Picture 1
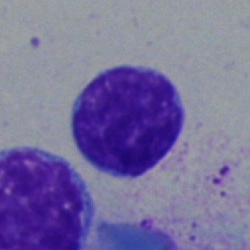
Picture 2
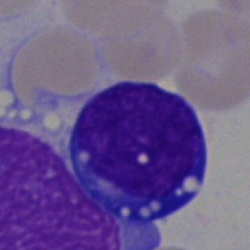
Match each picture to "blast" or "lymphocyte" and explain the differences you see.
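The lymphocyte is the first picture, the blast the second. They have a fair bit in common: both are round with a smooth outline, and neither shows any granules in the cytoplasm.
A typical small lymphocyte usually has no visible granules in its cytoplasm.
Both also keep their cytoplasm to a thin band. In the lymphocyte it's a very thin rim, best seen on the left; in the blast the nucleus fills most of the cell and leaves a narrow rim, widest along the lower edge.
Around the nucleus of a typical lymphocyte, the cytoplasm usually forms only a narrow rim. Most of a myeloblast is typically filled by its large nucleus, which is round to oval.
Where they part is colour: the lymphocyte's rim is pale blue, while the blast's cytoplasm stains a deep blue.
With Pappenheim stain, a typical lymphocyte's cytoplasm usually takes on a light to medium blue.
The blast also has several small clear vacuoles along its lower edge, and the lymphocyte has none.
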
